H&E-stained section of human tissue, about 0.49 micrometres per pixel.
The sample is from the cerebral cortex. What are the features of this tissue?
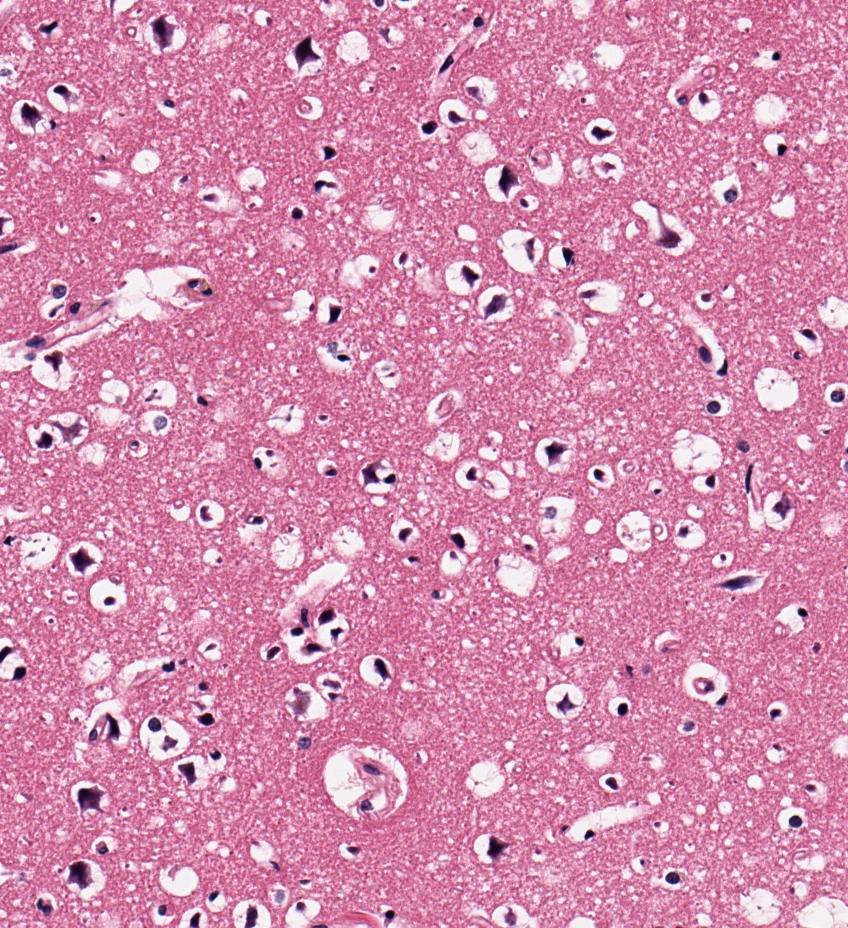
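Across the whole field I see a uniform pink, finely granular matrix with cells scattered evenly through it and no organised units. Most cells sit inside round clear spaces around their nuclei, and many of those nuclei are dark, shrunken and angular. Towards the lower left-centre, one larger round clear space holds a cell with its nucleus.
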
